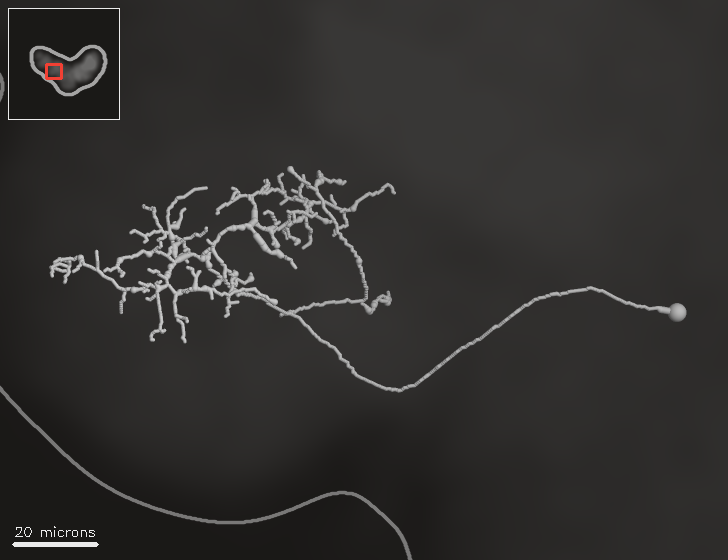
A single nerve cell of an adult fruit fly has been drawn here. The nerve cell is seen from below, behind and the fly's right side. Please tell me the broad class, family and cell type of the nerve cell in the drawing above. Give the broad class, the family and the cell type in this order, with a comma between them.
nerve-cord intrinsic neuron, hemilineage 14A, IN14A056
